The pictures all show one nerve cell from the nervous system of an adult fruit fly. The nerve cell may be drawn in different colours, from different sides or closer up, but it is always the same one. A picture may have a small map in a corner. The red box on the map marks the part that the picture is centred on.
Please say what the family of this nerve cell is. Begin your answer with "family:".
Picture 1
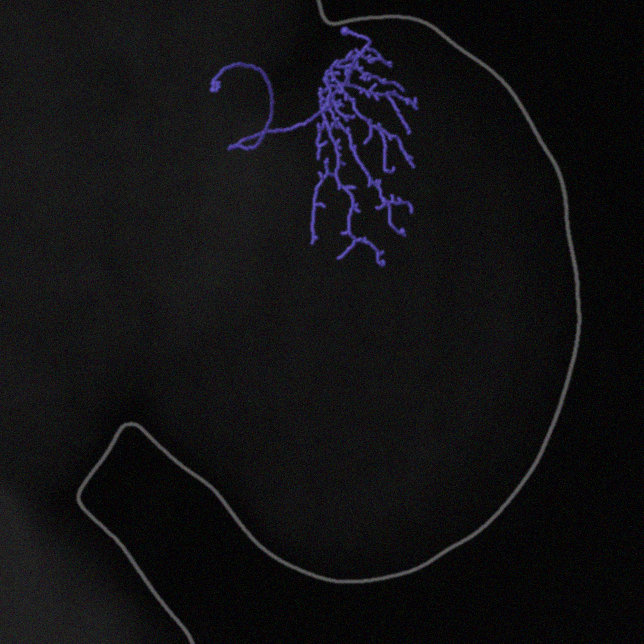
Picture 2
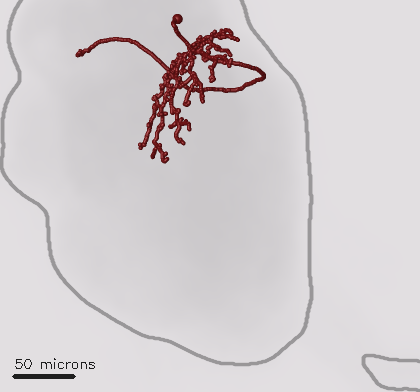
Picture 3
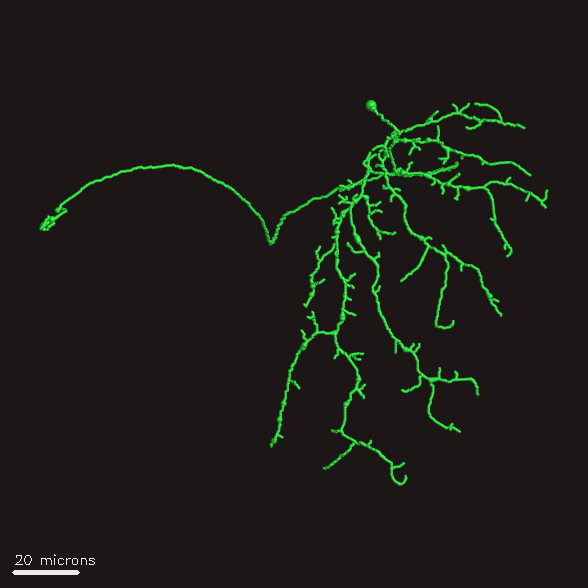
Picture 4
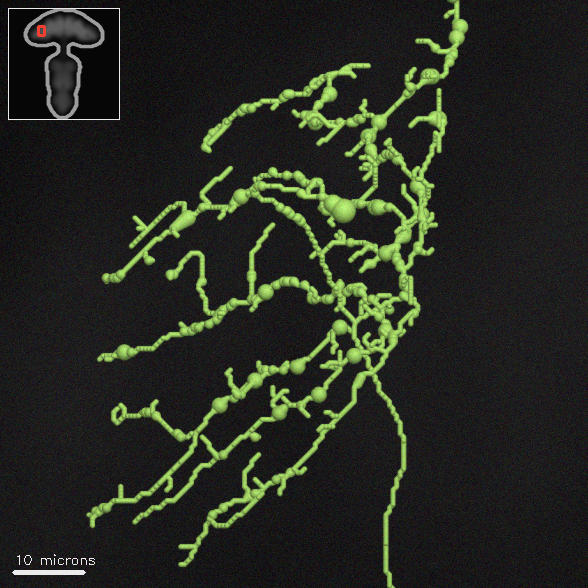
family: MeTu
